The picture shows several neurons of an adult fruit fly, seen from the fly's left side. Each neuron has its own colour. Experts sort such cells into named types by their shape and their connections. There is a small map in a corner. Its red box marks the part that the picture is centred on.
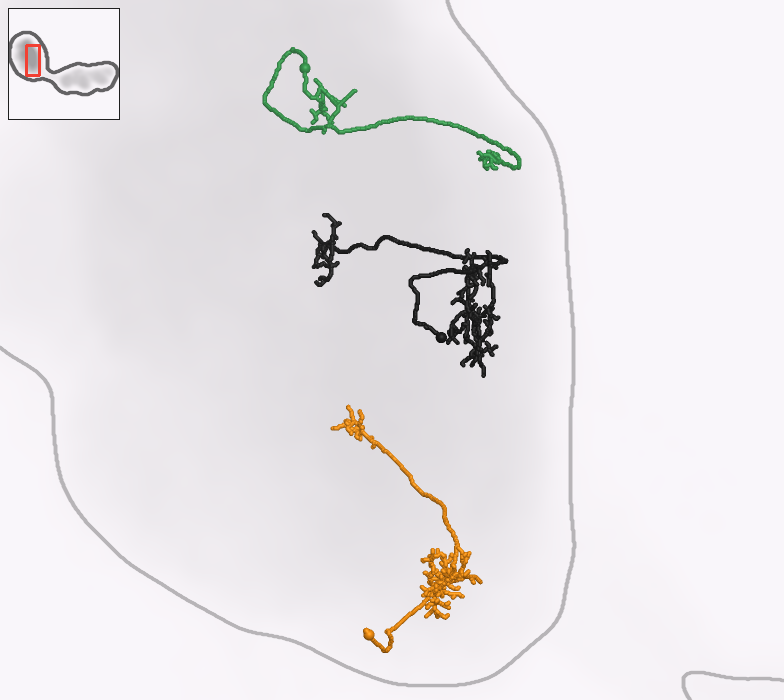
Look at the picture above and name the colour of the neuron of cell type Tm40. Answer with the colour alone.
black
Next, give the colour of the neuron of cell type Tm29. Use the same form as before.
green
